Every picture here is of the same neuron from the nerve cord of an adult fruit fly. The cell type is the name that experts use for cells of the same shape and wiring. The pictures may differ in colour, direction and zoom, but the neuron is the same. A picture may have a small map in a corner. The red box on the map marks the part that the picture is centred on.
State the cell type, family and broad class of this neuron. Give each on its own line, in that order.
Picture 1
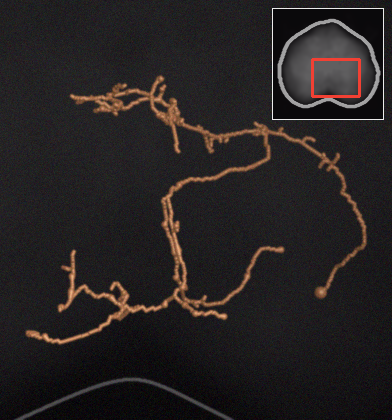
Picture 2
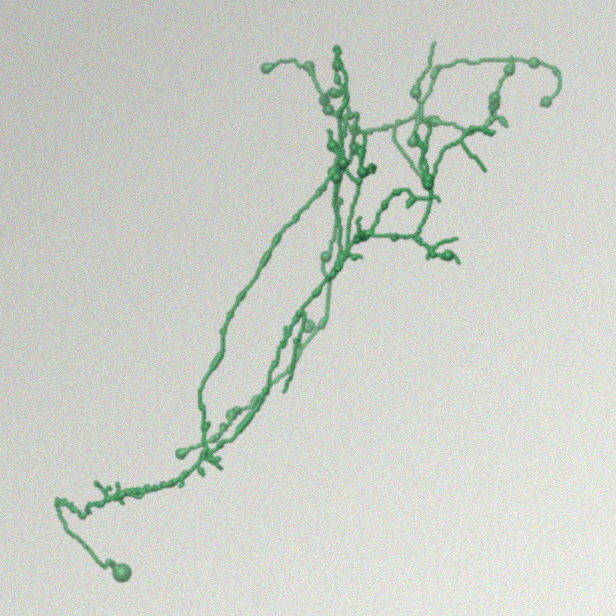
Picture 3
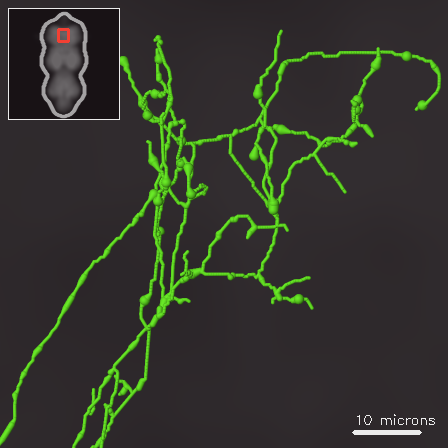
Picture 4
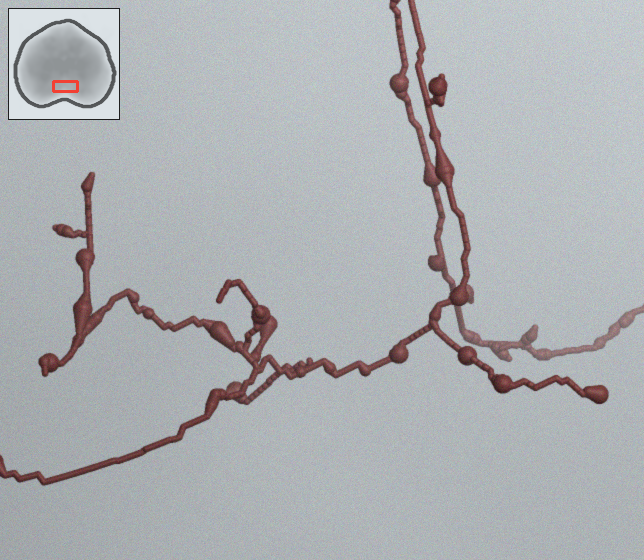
IN12A064
hemilineage 12A
nerve-cord intrinsic neuron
